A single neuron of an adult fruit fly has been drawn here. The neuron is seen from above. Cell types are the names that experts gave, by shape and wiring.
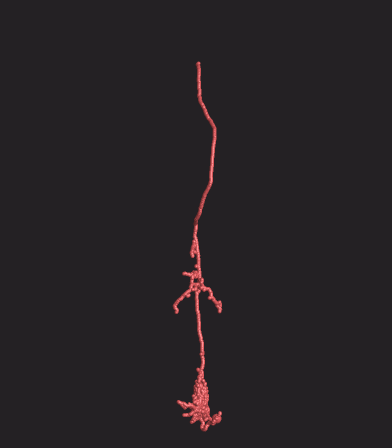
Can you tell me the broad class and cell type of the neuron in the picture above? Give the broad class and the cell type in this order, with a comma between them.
nerve-cord intrinsic neuron, INXXX249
